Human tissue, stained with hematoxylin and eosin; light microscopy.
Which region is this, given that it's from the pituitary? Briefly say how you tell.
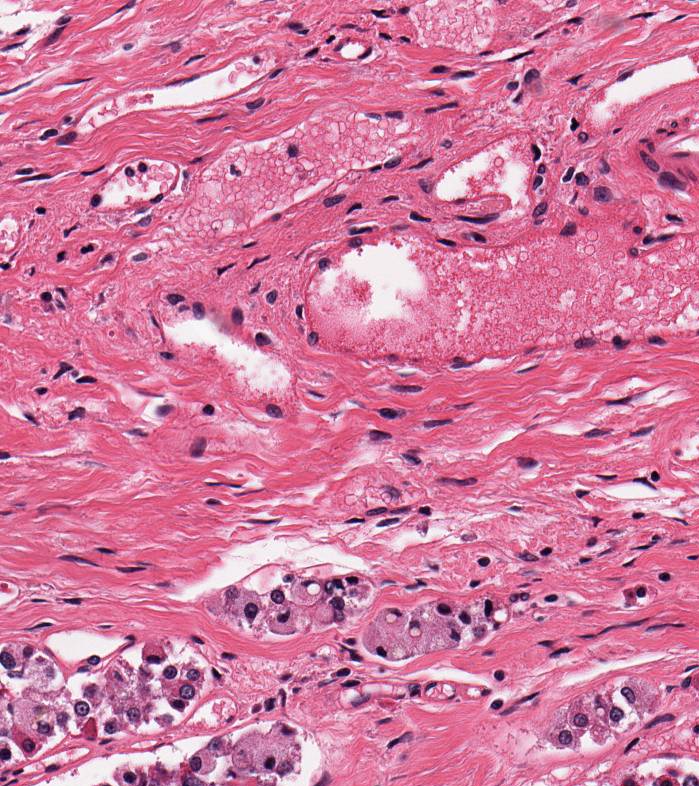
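What this field mainly shows is dense connective tissue. Dense pink collagen fills most of it, its bundles running mainly horizontally, with scattered fibroblasts whose elongated dark nuclei lie between the bundles.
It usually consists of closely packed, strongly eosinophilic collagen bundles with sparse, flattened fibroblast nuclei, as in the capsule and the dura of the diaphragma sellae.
Nests of large cells with abundant granular purplish-pink cytoplasm sit along the lower edge.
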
